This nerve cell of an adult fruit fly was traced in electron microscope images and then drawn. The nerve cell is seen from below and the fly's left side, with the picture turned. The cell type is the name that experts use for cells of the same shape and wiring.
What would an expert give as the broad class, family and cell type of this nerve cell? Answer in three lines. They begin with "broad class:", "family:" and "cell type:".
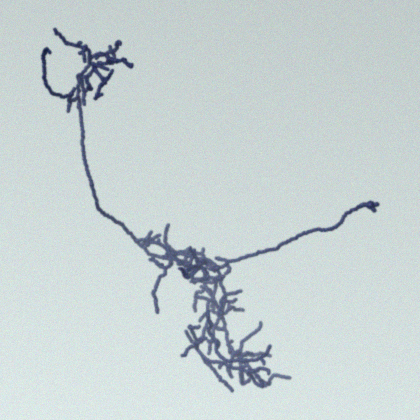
broad class: central-brain intrinsic neuron
family: hemilineage DM6_dorso_lateral
cell type: SIP076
